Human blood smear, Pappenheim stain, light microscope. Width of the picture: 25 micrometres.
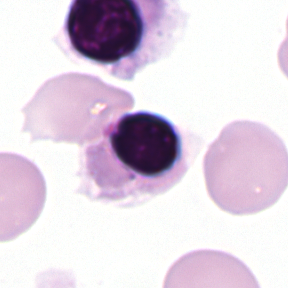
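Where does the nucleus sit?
Off-centre, toward the upper right of the cell.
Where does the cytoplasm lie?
In a broad area on the lower left side of the nucleus.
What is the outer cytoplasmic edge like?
Irregular and ragged.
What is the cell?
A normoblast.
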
